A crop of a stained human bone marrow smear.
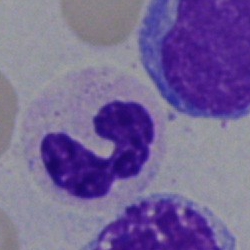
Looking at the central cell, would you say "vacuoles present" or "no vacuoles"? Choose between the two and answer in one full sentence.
Its cytoplasm shows no vacuoles at all.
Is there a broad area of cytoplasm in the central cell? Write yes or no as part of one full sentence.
Yes, the cytoplasm of this cell is abundant.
